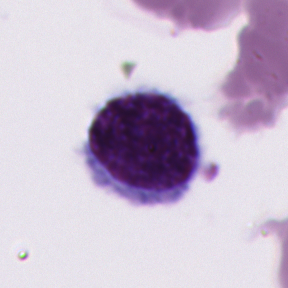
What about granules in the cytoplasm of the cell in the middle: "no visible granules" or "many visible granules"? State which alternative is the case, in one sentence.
Not a single granule can be seen in its cytoplasm.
